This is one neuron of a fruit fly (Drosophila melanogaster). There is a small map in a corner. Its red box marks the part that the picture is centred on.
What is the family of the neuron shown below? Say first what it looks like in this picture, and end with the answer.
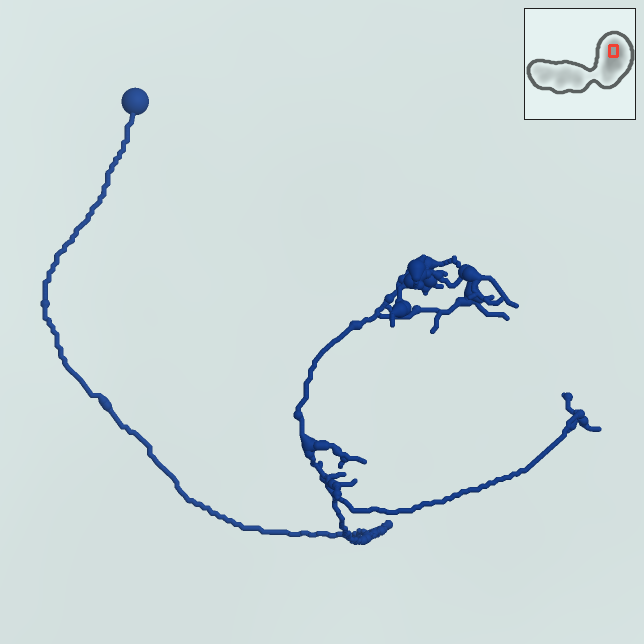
The cell body can be seen at the upper left of the picture. As drawn here it is wider than it is tall. This is a central-brain intrinsic neuron. The name of its family is class CX.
